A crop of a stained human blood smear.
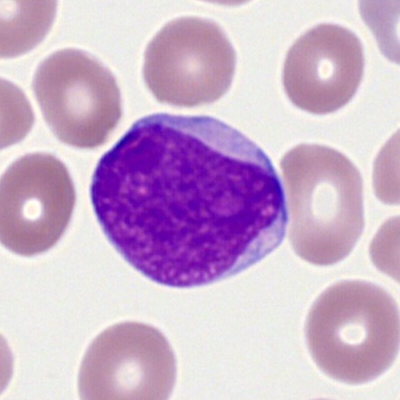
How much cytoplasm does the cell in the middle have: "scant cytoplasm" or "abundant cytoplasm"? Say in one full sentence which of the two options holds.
This cell has scant cytoplasm, no more than a thin rim.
